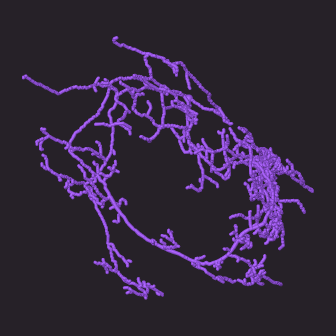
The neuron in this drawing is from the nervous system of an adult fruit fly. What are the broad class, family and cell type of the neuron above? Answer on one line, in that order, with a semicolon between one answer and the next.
nerve-cord intrinsic neuron; hemilineage 01A; IN01A031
